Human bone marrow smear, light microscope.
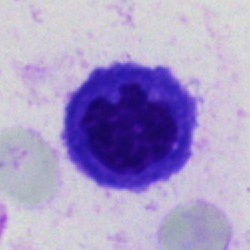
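Erythroblast (central cell). Nucleus fills most of the cell, with a rim of cytoplasm all round. Upper nuclear border irregular and notched. Chromatin dark purple, dense. Cytoplasm deep blue.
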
